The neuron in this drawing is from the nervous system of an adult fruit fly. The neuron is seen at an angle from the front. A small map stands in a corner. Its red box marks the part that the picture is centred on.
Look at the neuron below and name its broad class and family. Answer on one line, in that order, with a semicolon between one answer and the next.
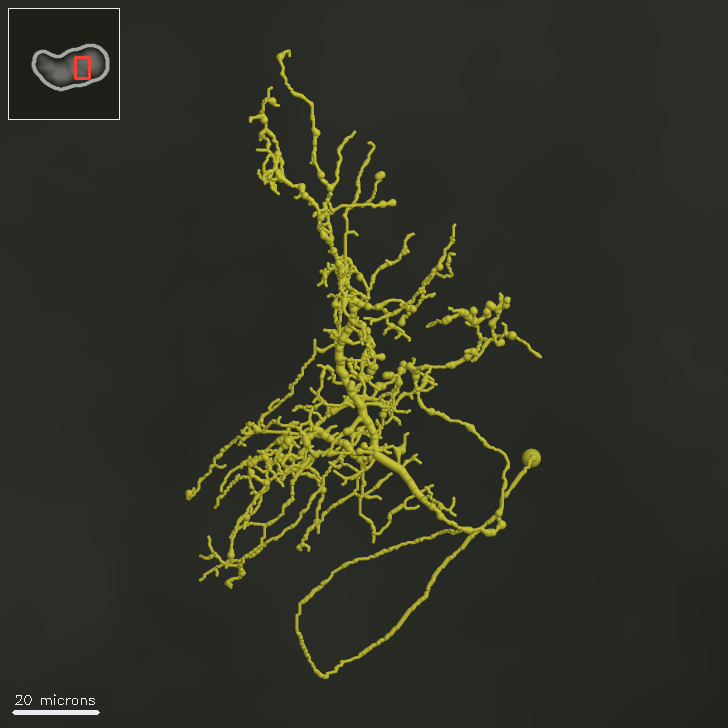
central-brain intrinsic neuron; hemilineage LB3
